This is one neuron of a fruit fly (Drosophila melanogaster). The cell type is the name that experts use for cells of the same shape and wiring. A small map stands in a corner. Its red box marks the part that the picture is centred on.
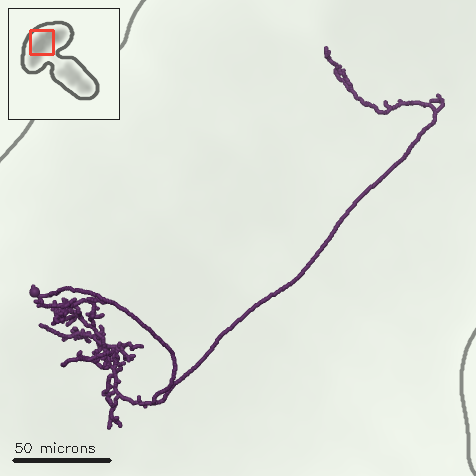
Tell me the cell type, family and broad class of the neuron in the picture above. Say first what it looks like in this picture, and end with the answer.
It is in the brain and does not reach the nerve cord. The cell body is on the left of the picture. From left to right in the picture it spans about 200 microns. The cell type is CB4162. The family is hemilineage VLPa2. Its broad class is central-brain intrinsic neuron.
